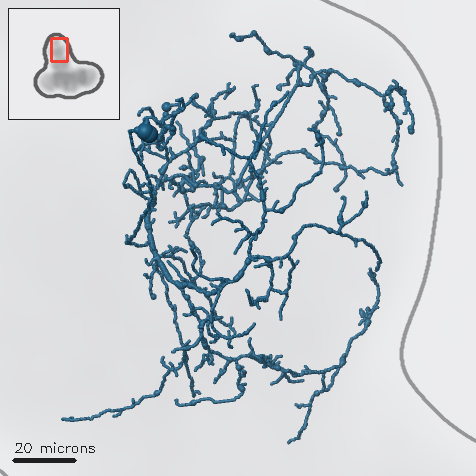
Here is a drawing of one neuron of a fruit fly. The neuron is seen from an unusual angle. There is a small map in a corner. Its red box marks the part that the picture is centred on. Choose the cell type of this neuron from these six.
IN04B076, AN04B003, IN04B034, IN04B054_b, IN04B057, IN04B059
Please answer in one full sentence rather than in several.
This neuron belongs to the cell type IN04B054_b.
